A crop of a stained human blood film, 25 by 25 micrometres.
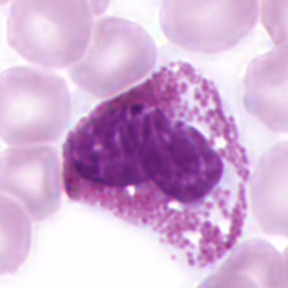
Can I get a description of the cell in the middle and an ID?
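Two large nuclear lobes sit side by side, and the chromatin is dark purple and condensed. The granules have a reddish-pink colour. Toward the right and lower side they're loosely scattered, with no sharp border to the cell. It's an eosinophil.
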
